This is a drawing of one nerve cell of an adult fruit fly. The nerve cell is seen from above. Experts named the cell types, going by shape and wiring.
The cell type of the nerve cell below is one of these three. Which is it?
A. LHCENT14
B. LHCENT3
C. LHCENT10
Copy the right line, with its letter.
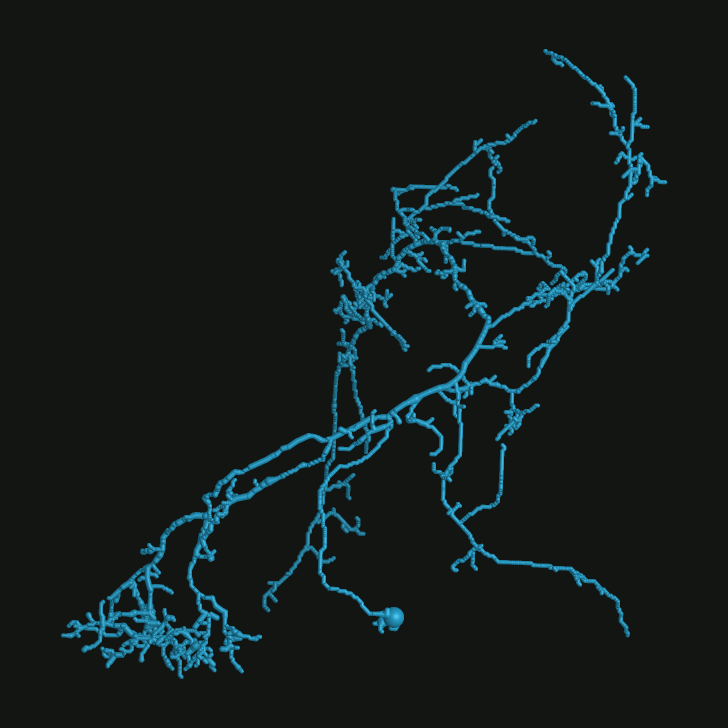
A. LHCENT14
